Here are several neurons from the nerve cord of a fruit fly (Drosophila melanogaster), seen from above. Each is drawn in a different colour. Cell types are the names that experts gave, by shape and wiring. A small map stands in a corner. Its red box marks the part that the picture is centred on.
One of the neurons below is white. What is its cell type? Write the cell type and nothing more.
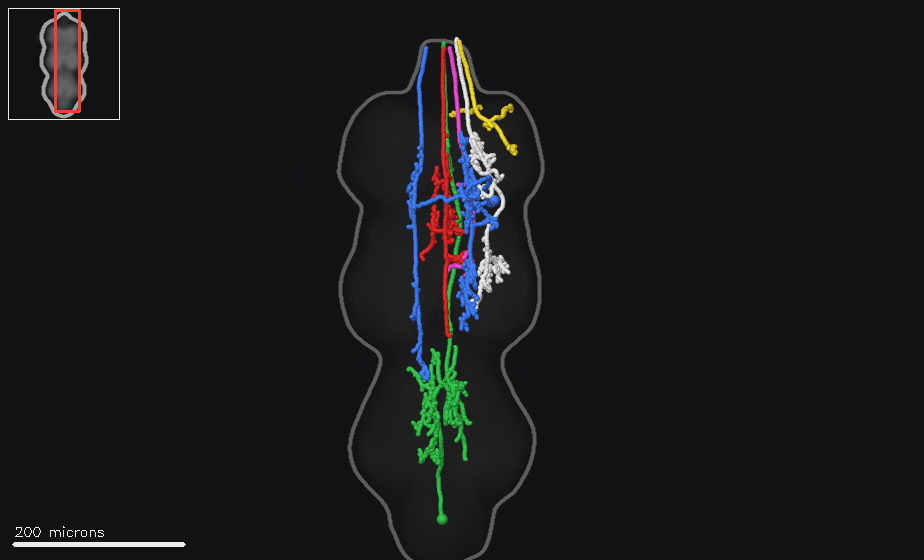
DNg19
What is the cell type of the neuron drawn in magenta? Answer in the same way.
DNg106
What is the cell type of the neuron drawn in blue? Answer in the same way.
AN06A041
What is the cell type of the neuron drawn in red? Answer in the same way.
DNp103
